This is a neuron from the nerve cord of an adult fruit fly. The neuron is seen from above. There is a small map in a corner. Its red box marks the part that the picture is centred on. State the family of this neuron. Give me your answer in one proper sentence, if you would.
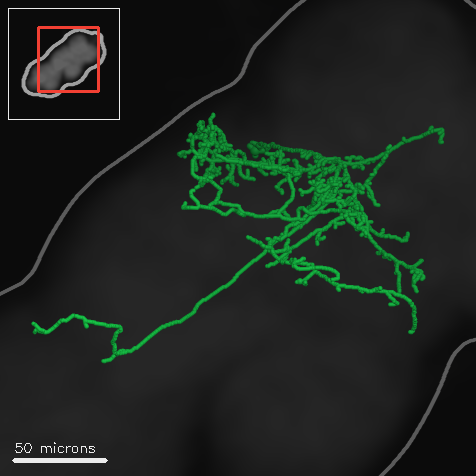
For family, the neuron is given as hemilineage 12A.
